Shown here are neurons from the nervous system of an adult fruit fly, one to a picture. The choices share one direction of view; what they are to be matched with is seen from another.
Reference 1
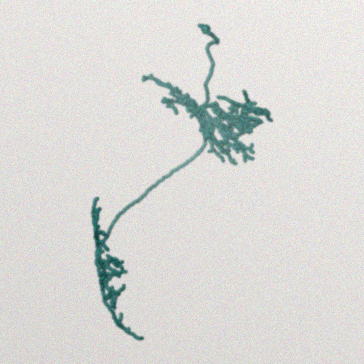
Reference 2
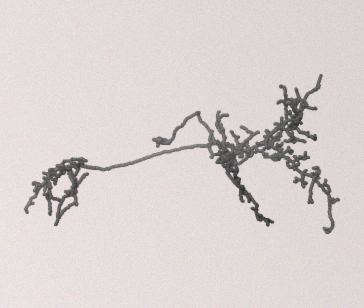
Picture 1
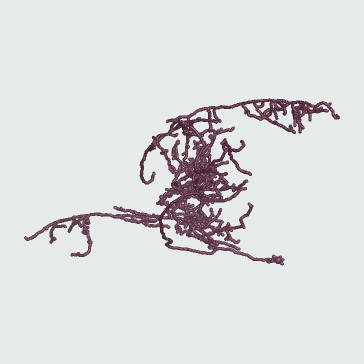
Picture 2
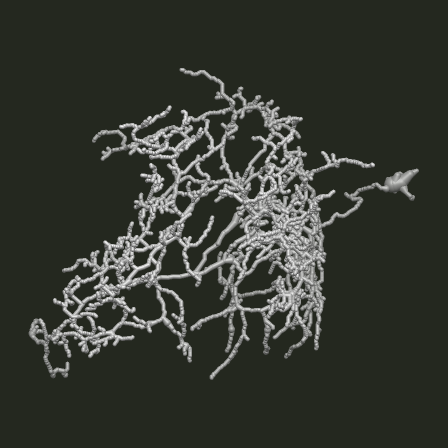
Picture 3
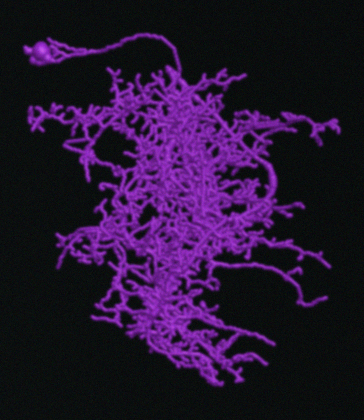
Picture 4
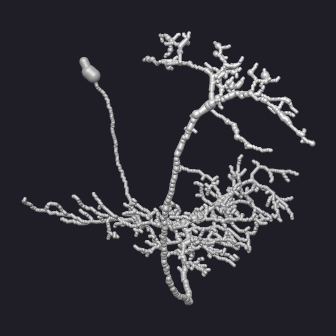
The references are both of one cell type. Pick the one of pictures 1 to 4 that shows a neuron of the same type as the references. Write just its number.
4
